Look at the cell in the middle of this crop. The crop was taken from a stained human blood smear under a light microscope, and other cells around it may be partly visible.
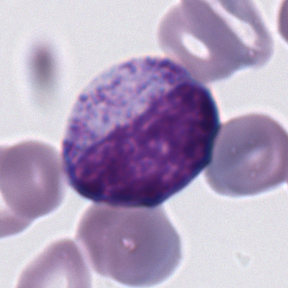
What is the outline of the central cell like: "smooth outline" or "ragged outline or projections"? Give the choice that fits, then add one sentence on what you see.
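Smooth outline. The cell surface shows no projections.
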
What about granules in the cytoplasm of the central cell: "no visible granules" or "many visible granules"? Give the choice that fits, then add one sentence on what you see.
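Many visible granules. The paler region is sprinkled with many dark purple dots.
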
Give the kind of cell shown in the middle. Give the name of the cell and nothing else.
myelocyte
